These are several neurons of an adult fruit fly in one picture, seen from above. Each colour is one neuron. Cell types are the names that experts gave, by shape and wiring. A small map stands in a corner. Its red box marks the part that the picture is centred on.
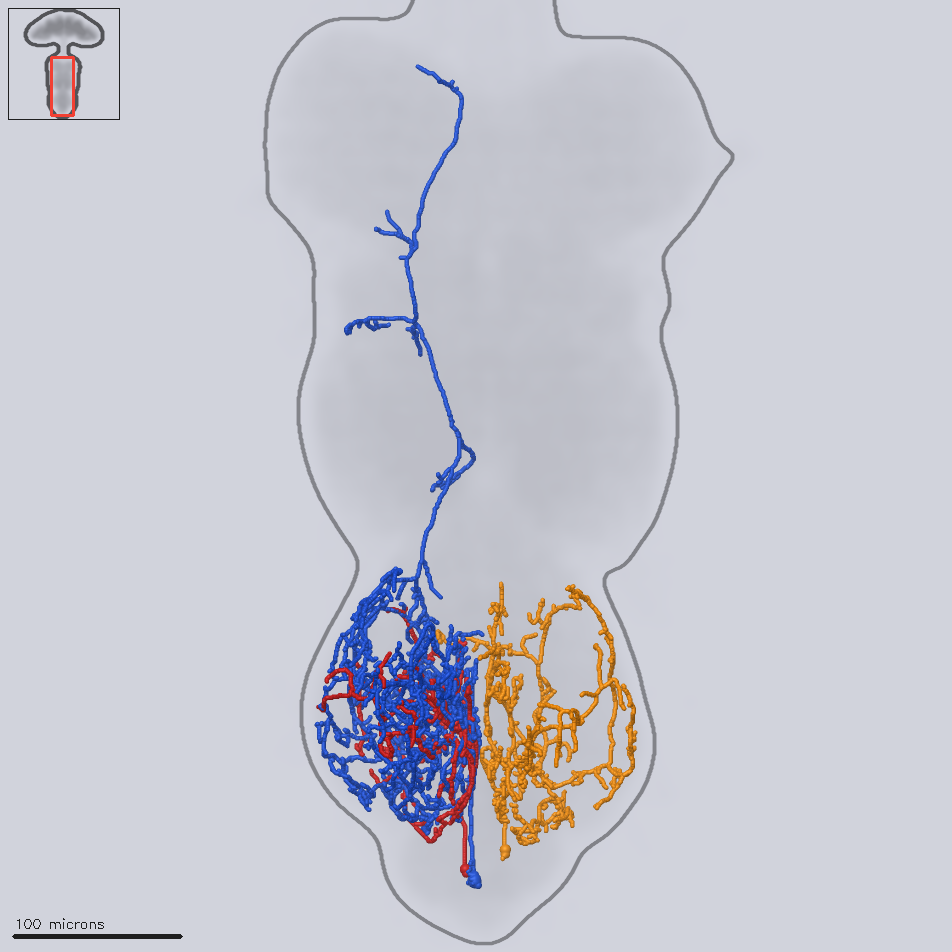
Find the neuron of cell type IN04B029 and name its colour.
orange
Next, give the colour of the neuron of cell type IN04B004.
blue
